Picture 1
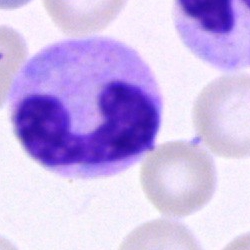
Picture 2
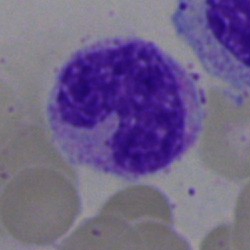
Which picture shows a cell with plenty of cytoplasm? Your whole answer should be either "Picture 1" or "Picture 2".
Picture 1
